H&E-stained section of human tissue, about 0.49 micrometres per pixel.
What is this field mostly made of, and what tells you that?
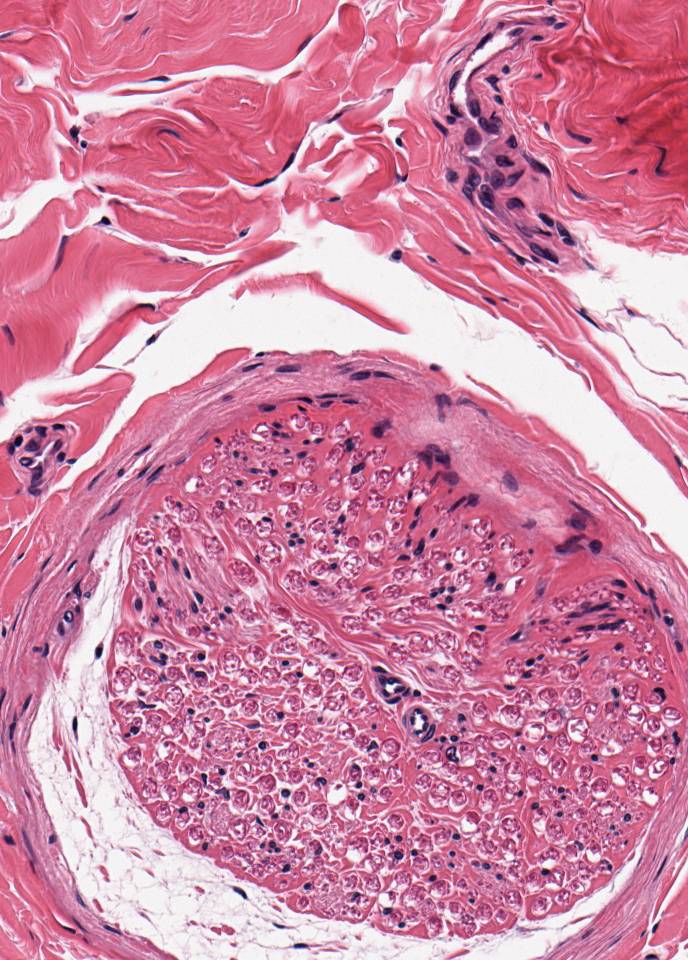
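Chief subject: a nerve fascicle, one large rounded cross-cut profile filling the lower two-thirds. Its many small round fibres each show a pale ring about a central pink axon.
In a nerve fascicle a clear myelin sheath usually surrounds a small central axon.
A concentric sheath of flattened, elongated cells with spindle-shaped nuclei bounds it, and small dark nuclei lie between the fibres.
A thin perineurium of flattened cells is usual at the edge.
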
